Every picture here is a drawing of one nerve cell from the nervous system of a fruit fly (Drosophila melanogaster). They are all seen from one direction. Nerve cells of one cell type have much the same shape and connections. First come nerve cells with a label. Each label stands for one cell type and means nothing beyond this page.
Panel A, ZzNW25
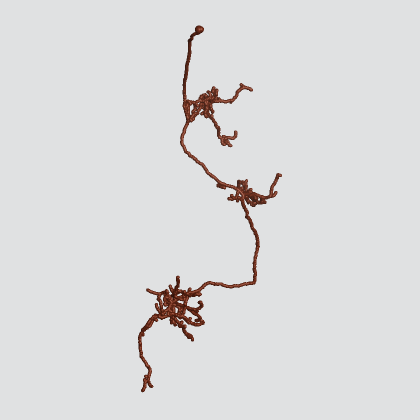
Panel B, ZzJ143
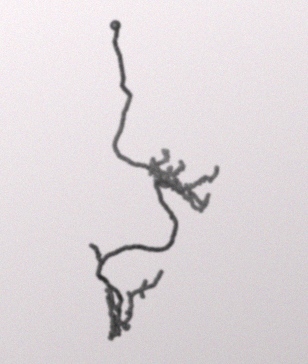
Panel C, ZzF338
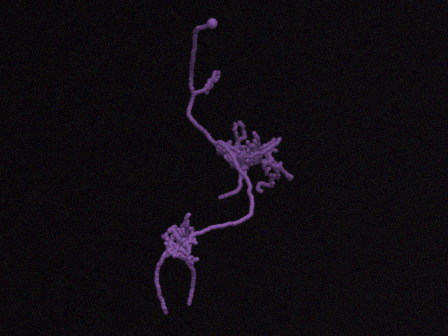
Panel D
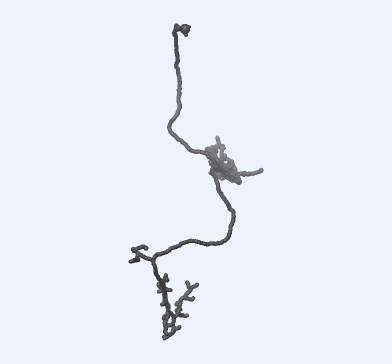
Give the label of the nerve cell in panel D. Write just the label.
ZzJ143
